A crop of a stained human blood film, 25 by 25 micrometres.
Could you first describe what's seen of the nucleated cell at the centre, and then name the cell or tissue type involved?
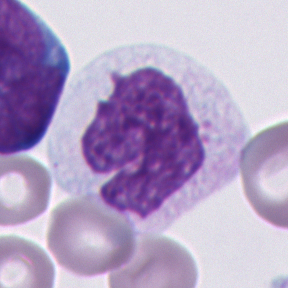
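Outline first: round and smooth. Next, the nucleus: irregular, with a deep notch cutting into its left side. Then the cytoplasm, a wide rim around the nucleus, dusted with fine, faint violet granules. Last, the name: band neutrophil.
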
